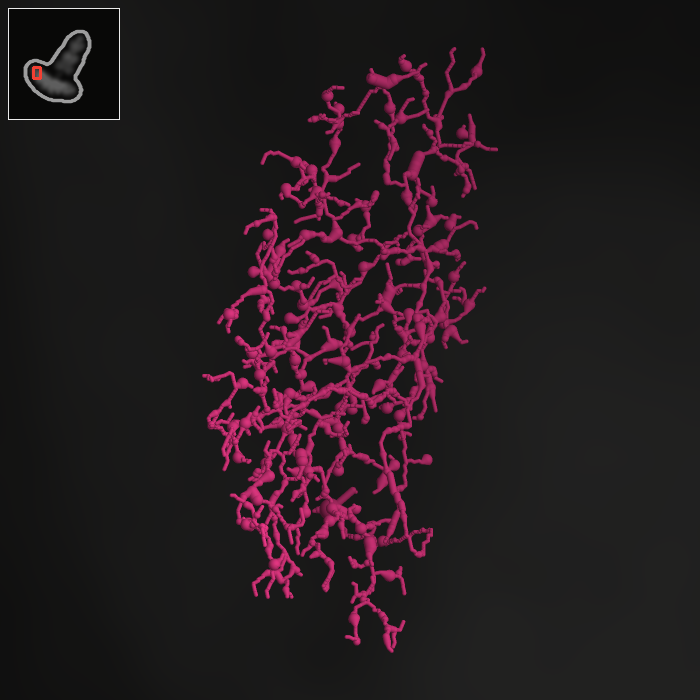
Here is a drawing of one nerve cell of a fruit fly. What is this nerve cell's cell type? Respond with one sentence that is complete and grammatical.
Belonging to the cell type Pm6 is this nerve cell.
